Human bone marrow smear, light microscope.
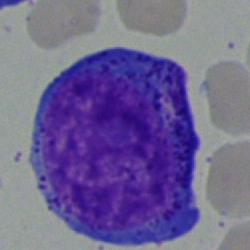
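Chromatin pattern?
Finely stippled, with lighter pinkish patches, no coarse dark clumps.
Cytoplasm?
Narrow deep blue rim around the nucleus.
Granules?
Dark purple, scattered, most numerous along the right side.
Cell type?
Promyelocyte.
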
